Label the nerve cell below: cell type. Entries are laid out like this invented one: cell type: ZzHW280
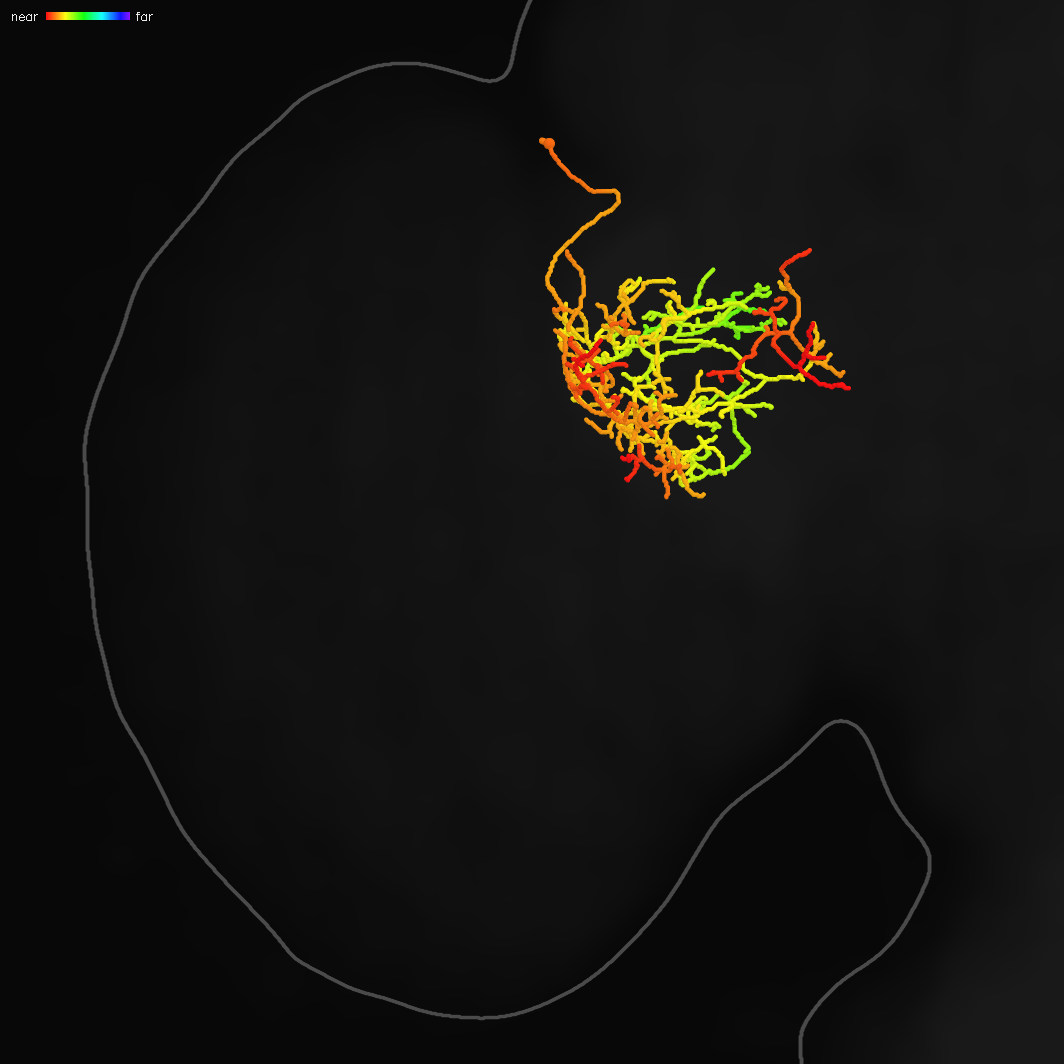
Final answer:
cell type: PVLP080_a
